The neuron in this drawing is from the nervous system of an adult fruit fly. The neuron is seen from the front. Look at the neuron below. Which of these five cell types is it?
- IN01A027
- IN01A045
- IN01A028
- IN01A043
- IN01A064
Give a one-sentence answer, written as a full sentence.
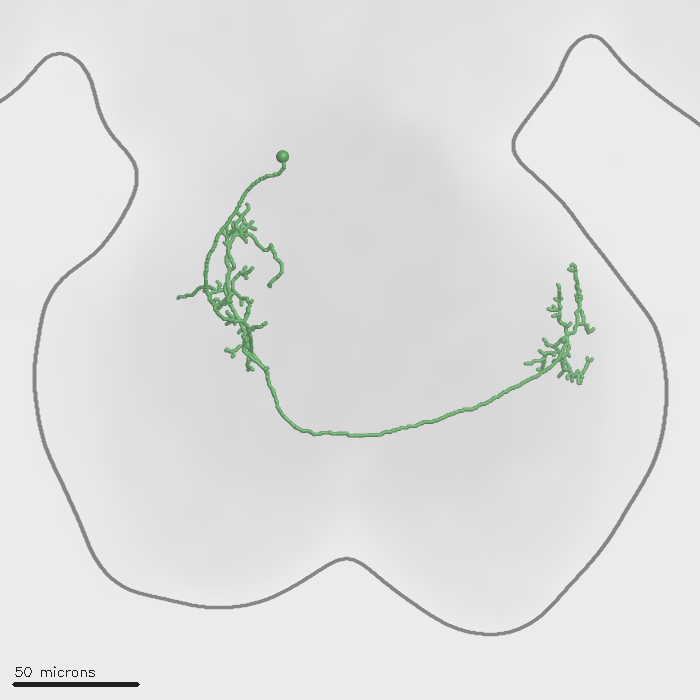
This neuron carries the cell type designation IN01A064.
